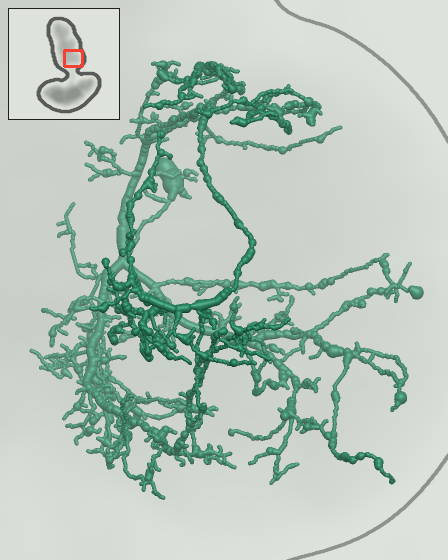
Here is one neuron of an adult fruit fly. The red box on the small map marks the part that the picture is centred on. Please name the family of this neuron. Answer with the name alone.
hemilineage 04B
